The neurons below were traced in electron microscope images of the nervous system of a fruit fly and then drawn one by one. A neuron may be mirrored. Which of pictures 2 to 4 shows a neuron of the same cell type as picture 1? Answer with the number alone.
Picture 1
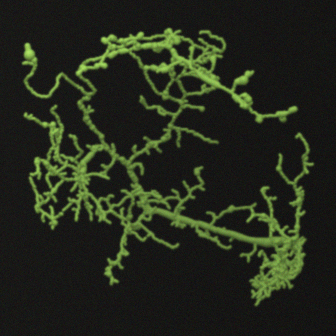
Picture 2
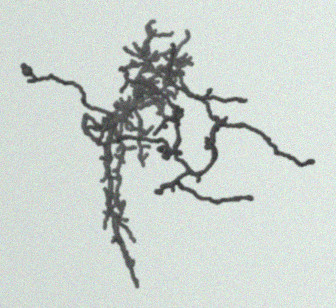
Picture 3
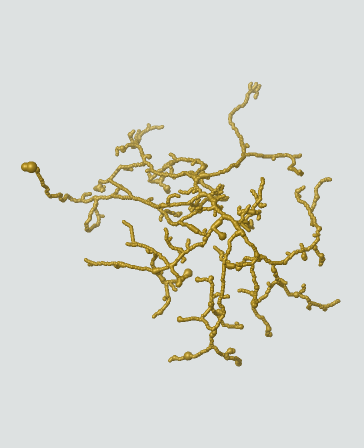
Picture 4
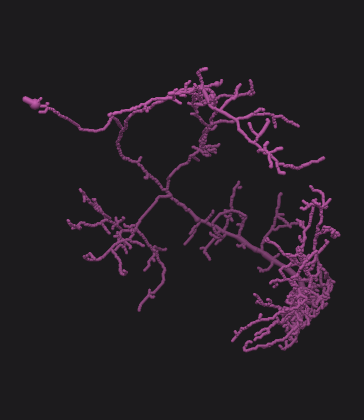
4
